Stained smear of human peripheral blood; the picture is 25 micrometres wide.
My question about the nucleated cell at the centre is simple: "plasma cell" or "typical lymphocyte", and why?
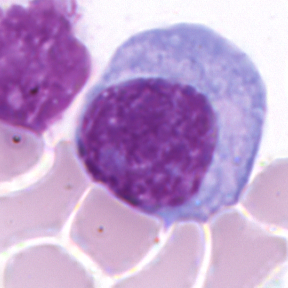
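This is a plasma cell. What decides is the broad rim of cytoplasm, widest above and to the right of the nucleus.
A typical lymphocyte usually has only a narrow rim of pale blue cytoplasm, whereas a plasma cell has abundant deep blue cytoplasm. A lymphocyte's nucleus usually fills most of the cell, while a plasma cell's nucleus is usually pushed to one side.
The chromatin is dark purple and coarsely mottled with small pale gaps.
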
